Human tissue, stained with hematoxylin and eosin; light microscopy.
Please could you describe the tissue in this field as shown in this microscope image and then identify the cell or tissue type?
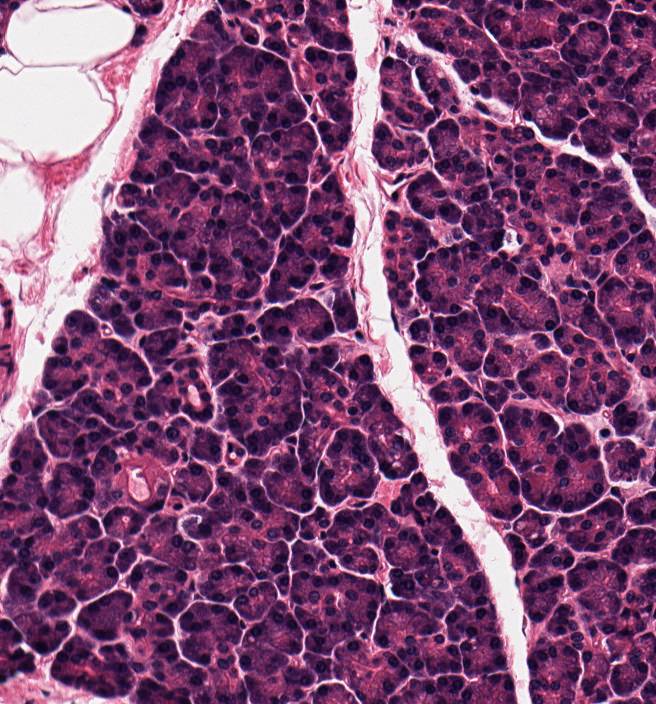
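Round, dark acinar nuclei sit toward the cell bases, and the cytoplasm runs from deep purple basally to paler pink at the lumen. Stroma between acini is sparse, just thin pink strands. Top left, a few large empty adipocytes sit in loose connective tissue. It's pancreas.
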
